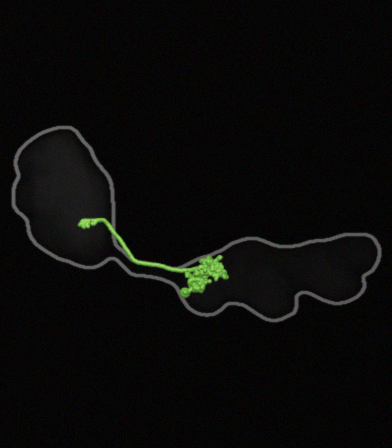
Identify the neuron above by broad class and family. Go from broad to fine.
ascending neuron; hemilineage 14B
